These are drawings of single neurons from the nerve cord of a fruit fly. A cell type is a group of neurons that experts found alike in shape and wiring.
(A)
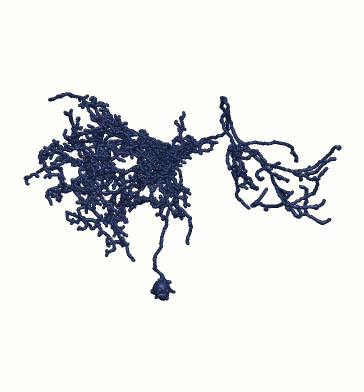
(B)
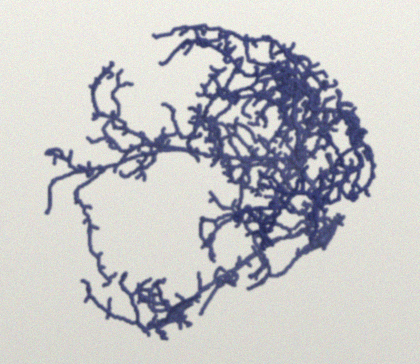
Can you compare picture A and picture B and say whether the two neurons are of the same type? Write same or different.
different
